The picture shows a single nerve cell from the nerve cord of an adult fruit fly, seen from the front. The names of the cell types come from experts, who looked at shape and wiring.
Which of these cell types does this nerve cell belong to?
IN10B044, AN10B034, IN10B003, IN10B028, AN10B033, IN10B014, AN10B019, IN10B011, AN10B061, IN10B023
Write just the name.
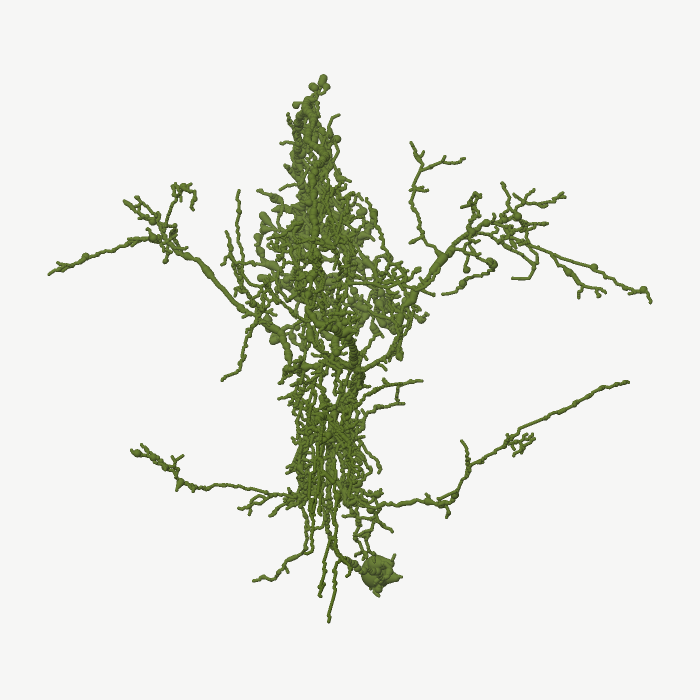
IN10B011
